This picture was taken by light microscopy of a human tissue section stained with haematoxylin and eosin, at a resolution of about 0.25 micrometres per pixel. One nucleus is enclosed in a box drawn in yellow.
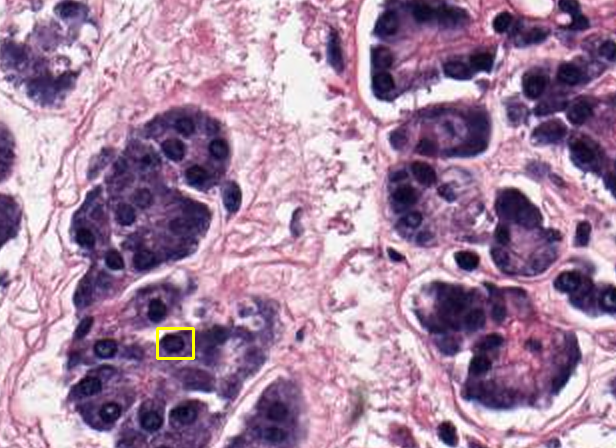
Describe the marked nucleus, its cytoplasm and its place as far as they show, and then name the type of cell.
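The nucleus is round to slightly oval, about the same size as the neighbouring nuclei in the same cluster, and stains dark. The cell sits inside a compact cluster of similar cells with dark, evenly spaced round nuclei. This cluster is separated from neighbouring clusters by loose, pale pink fibres with clear spaces between them. It is a pancreatic acinar cell.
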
